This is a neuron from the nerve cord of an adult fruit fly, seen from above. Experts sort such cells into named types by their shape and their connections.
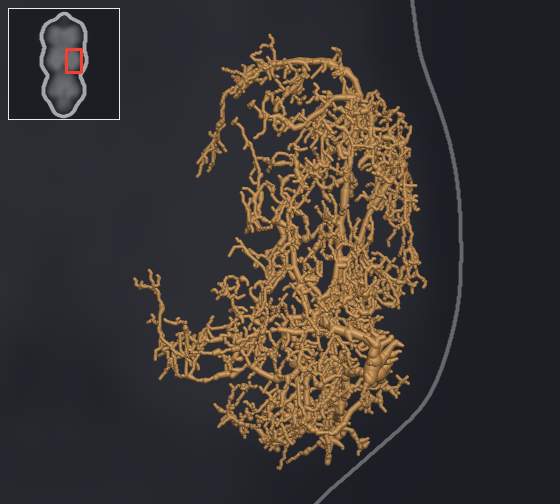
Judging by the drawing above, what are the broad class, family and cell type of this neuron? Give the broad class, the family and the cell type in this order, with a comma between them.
nerve-cord intrinsic neuron, hemilineage 19A, IN19A015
